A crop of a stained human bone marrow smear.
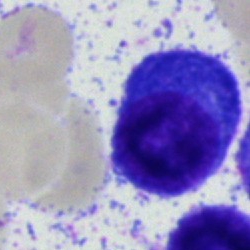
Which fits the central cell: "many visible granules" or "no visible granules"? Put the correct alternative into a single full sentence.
What its cytoplasm shows is an absence of visible granules.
